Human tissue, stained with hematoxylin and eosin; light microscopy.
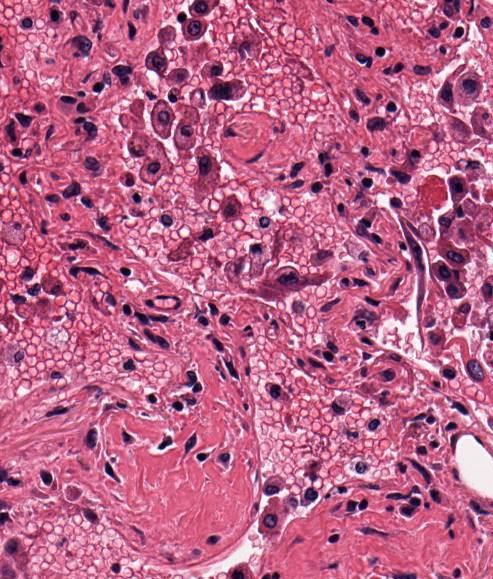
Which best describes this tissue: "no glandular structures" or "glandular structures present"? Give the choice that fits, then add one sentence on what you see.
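No glandular structures. No glands or epithelial lining are present anywhere in the field.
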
